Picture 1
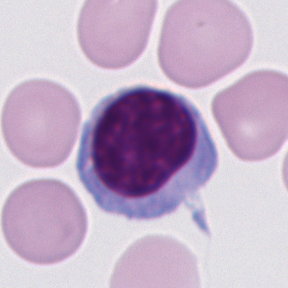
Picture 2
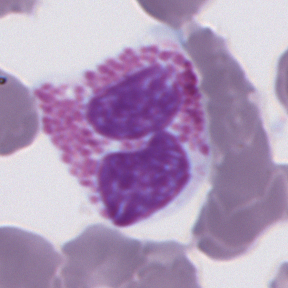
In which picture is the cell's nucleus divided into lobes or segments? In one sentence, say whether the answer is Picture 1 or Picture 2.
In Picture 2 the cell's nucleus is segmented rather than one mass.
